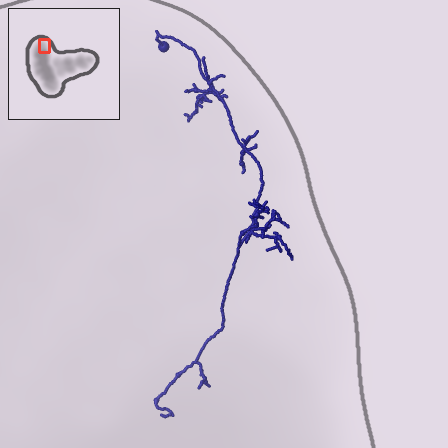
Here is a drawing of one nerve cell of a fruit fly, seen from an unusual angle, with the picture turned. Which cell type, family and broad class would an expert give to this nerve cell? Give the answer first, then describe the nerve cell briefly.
Its cell type is TmY4. Its family is TmY. This is an optic-lobe intrinsic neuron. In this view it is more than twice as tall as it is wide.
